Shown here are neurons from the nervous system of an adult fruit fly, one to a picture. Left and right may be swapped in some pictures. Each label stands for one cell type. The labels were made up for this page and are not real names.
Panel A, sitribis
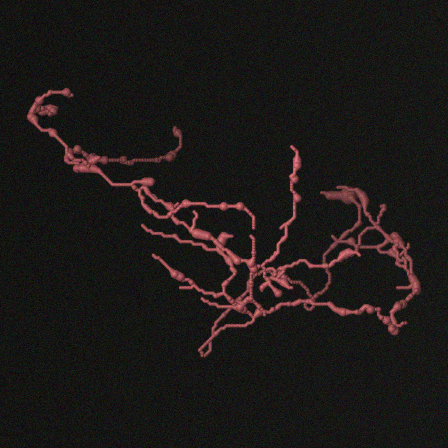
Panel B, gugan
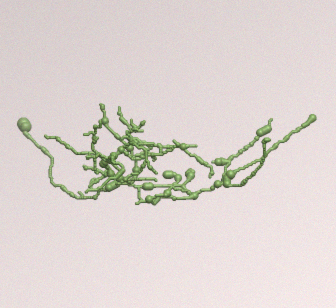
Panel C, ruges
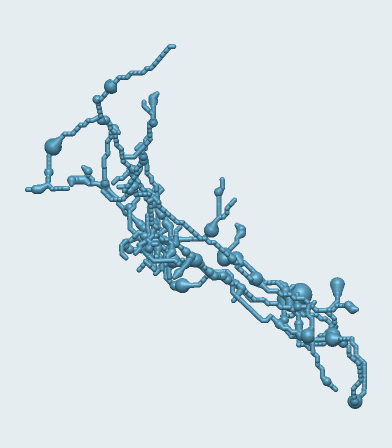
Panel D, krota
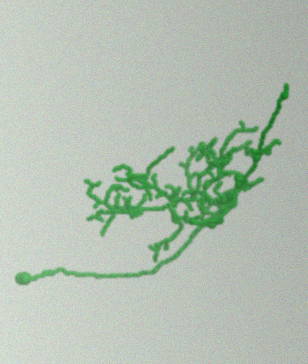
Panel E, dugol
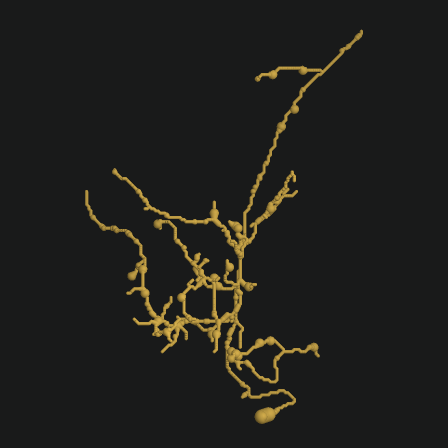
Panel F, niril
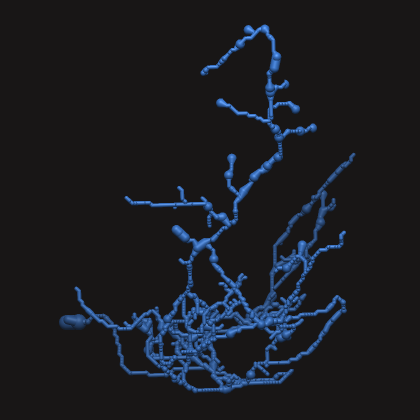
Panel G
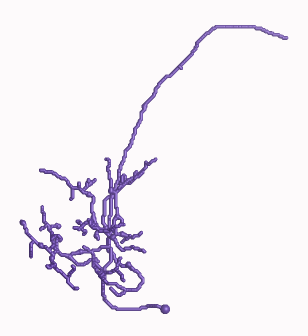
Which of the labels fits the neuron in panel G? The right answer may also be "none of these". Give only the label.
dugol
